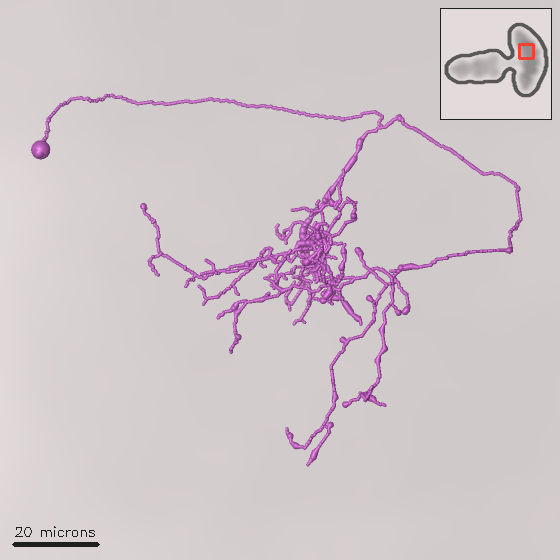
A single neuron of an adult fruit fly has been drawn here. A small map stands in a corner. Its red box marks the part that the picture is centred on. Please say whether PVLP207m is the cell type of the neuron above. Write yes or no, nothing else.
no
